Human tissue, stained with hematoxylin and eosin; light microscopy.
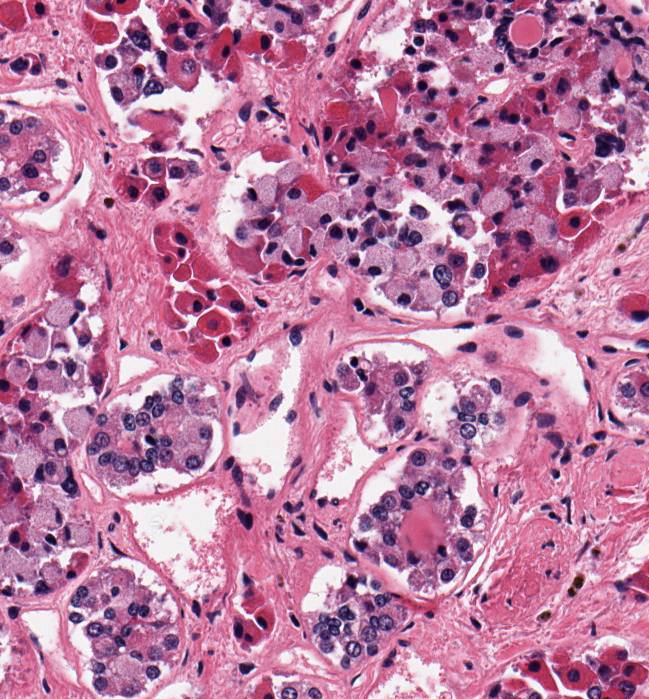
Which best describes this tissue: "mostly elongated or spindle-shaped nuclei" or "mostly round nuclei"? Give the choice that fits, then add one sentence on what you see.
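Mostly round nuclei. The nuclei of the nest cells are mostly round with speckled chromatin.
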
